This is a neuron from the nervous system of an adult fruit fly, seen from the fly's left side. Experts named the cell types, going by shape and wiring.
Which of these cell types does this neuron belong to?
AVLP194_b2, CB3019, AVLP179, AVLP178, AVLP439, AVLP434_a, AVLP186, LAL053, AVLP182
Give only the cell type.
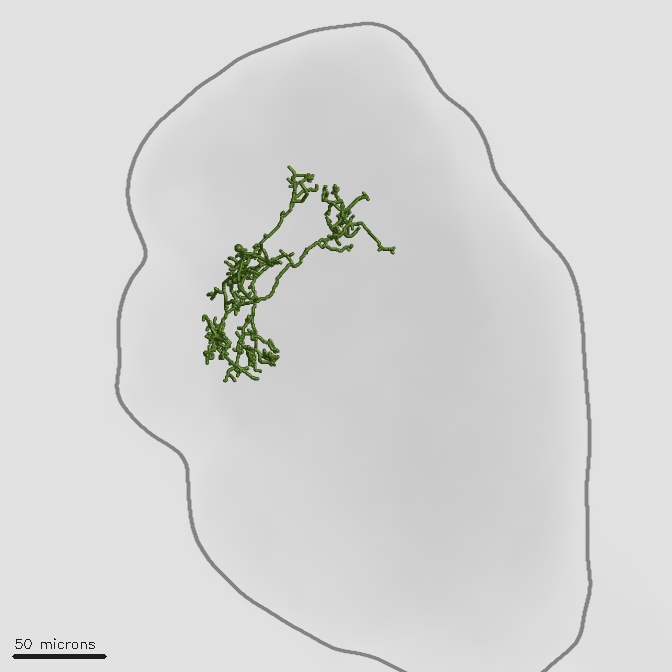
AVLP182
